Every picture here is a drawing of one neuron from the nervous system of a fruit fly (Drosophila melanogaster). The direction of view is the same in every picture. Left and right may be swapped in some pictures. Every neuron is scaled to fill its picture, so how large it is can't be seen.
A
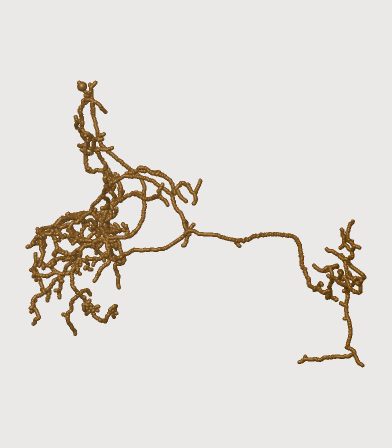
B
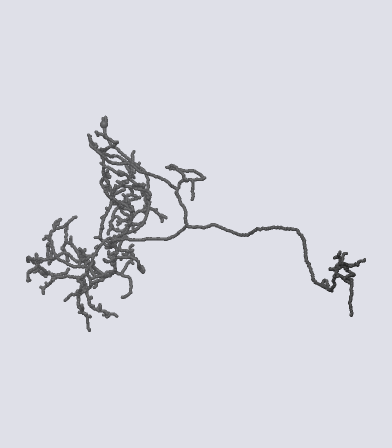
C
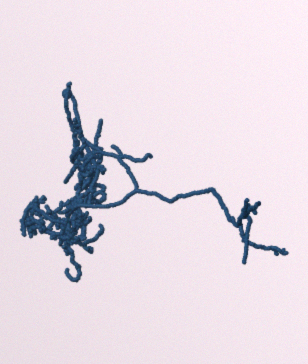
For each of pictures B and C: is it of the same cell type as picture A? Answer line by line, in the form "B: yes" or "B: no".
B: no
C: no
